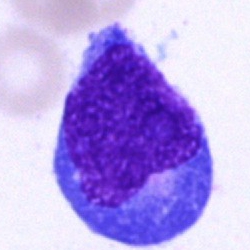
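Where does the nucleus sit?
In the upper part of the cell, with most of the cytoplasm below it.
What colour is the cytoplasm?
Deep blue, with a paler area lying against the lower edge of the nucleus.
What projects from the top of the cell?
Small irregular blue blebs.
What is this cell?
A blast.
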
